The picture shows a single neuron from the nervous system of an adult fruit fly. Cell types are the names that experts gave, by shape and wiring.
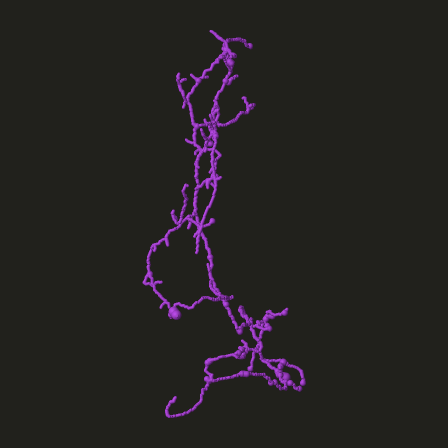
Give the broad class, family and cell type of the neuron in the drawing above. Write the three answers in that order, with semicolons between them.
central-brain intrinsic neuron; hemilineage LB19; GNG278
